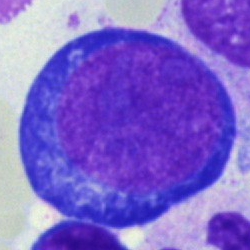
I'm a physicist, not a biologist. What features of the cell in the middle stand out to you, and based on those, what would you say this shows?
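The nucleus is eccentric, shifted toward the upper right of the cell. The cytoplasm stains deep blue, its rim widest on the lower left side of the nucleus, with paler streaky areas on the left and lower side. The cell is a proerythroblast.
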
